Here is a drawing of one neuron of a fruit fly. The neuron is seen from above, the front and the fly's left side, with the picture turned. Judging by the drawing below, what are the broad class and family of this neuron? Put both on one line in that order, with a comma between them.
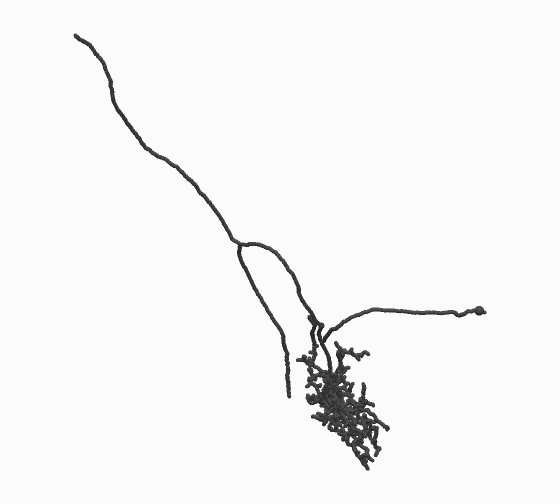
nerve-cord intrinsic neuron, hemilineage 23B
